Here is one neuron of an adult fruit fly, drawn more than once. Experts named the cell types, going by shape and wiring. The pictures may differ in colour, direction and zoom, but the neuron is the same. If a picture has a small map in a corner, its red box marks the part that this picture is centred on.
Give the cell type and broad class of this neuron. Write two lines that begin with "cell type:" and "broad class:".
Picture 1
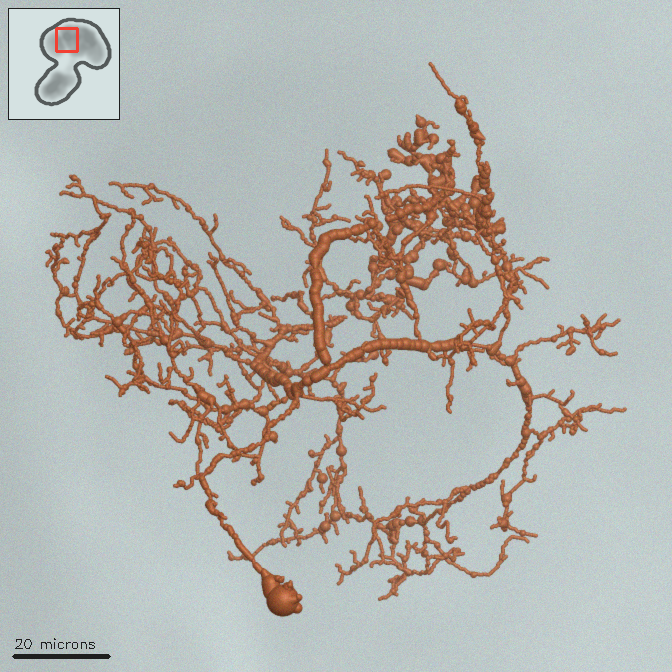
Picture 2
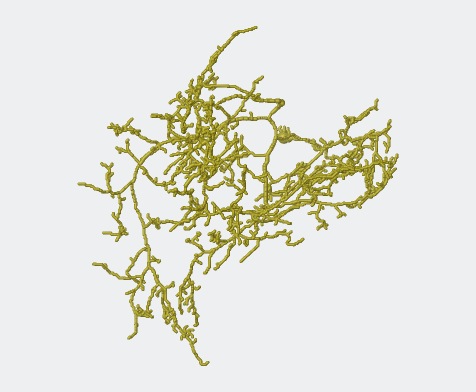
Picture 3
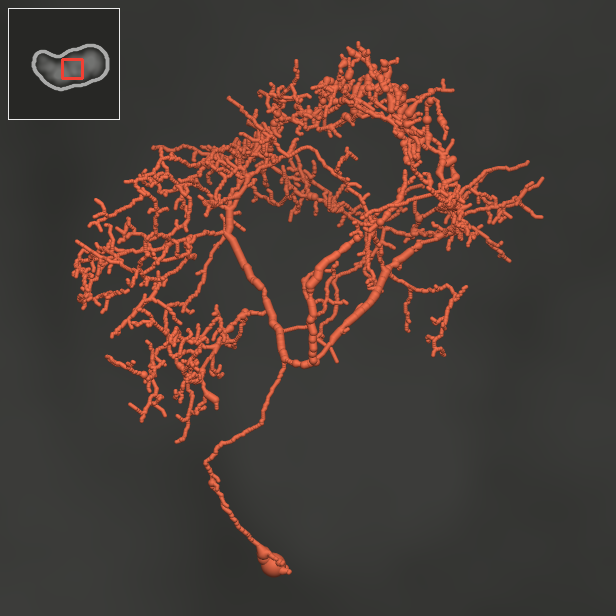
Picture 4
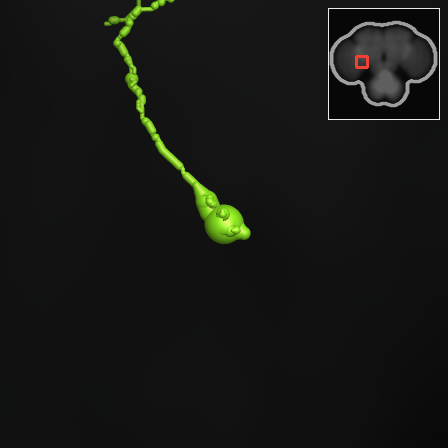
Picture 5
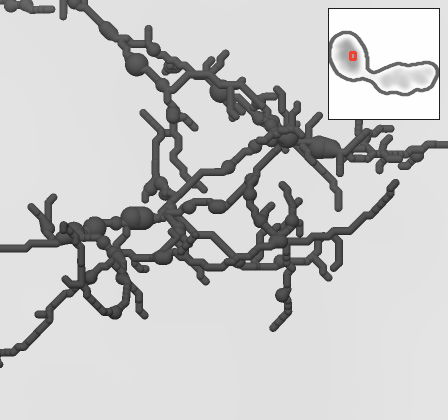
cell type: PVLP012
broad class: central-brain intrinsic neuron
